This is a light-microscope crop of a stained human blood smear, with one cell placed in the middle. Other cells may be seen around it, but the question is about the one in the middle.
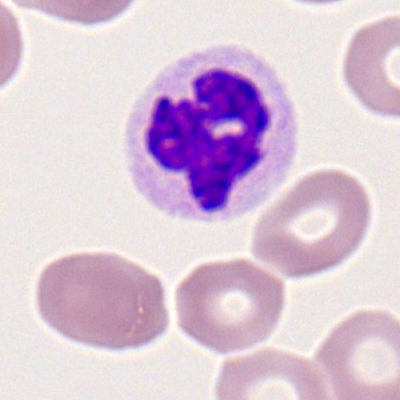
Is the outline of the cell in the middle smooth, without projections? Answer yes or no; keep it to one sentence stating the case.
Yes, the cell does have a smooth edge free of projections, blebs or tags.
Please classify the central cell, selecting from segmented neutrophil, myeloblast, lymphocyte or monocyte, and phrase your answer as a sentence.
The cell of interest, located centrally, is a segmented neutrophil.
